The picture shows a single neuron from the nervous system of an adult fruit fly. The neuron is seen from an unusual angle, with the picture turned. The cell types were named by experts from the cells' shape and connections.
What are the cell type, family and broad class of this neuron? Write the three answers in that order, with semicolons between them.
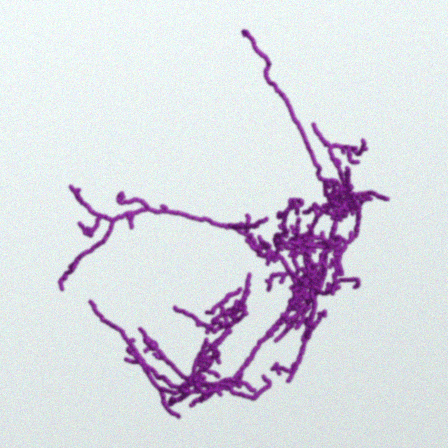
PLP080; hemilineage SLPpl1; central-brain intrinsic neuron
